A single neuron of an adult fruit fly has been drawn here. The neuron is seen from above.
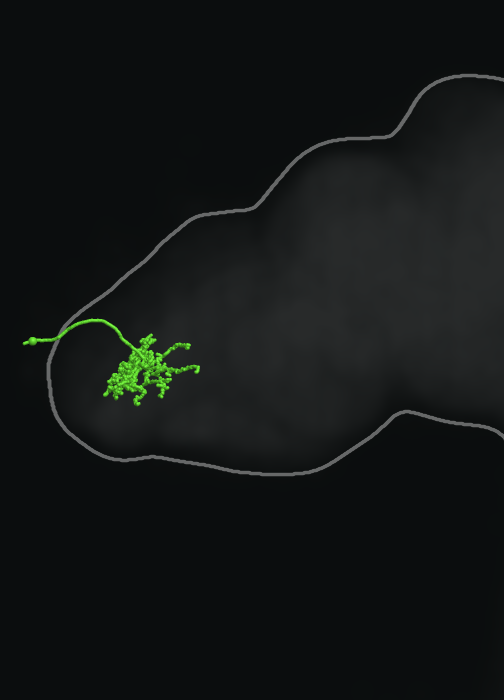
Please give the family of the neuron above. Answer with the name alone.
Cm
